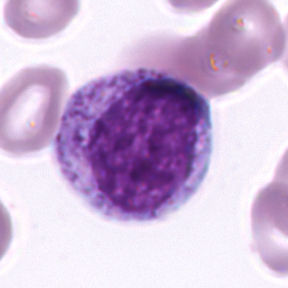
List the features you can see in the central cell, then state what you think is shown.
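Note the round, smooth outline and a nucleus that fills most of the cell. The pale lilac-blue cytoplasm carries fine purple granules scattered through it. This is a myelocyte.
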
